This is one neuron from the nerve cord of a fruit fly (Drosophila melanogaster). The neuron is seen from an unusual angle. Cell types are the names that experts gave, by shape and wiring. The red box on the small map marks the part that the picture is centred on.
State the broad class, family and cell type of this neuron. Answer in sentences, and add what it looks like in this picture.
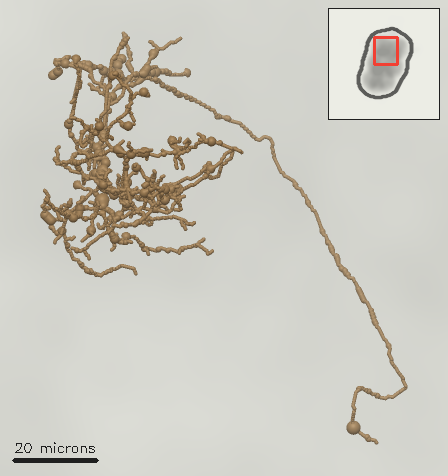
It is a nerve-cord intrinsic neuron. Its family is hemilineage 12B. The cell type is IN12B084. By the scale bar it is about 100 microns tall in this view. The picture shows dozens of branch ends.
